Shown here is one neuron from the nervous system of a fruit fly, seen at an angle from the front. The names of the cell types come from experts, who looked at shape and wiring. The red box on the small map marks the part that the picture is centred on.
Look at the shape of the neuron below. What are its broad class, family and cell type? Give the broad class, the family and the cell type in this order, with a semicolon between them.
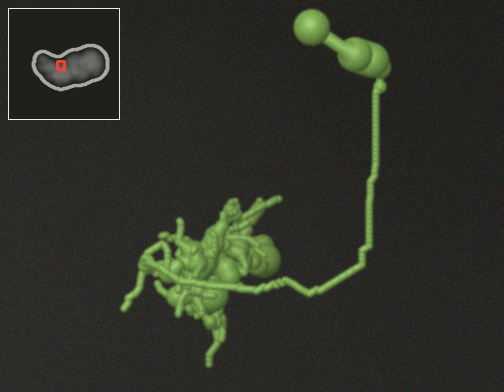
optic-lobe intrinsic neuron; Mi; Mi4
